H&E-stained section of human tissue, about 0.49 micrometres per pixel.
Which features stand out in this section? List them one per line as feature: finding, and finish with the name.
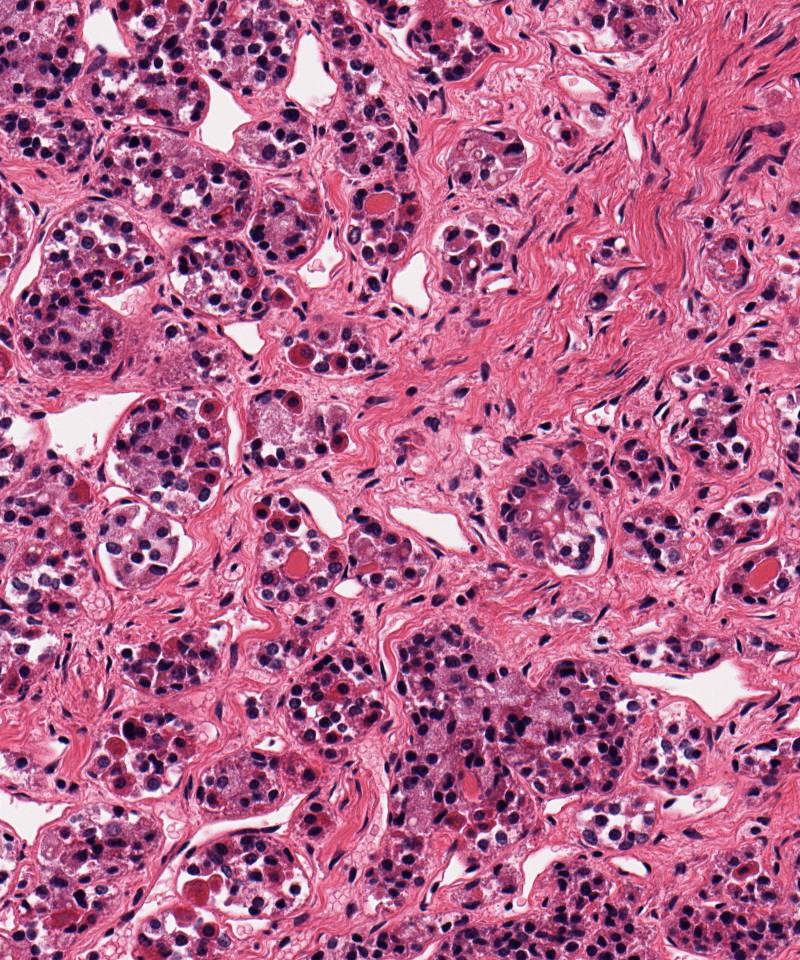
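Arrangement: across most of the field, rounded nests divided by bands of fibrous stroma
Stroma: densest upper right, where wavy pink collagen with spindle-shaped nuclei replaces nests
Cytoplasm: pale, finely granular, purplish between dark nuclei
Spaces: clear, empty, mainly at nest edges against stroma
Name: pituitary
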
